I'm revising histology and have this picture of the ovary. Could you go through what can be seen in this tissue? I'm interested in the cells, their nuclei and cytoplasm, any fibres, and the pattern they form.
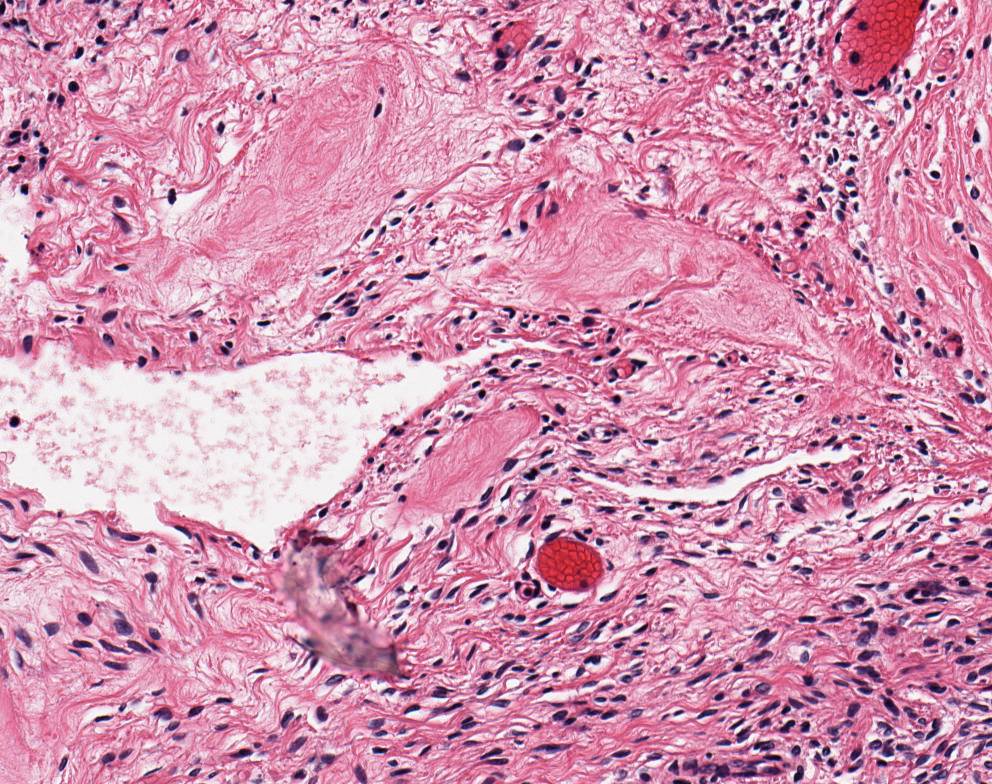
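Two small rounded vessels packed with red blood cells are present, one at the upper right corner and one just below the centre. On the left side of the middle is a large irregular space containing only faint, pale pink flocculent material. No fat cells are present.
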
